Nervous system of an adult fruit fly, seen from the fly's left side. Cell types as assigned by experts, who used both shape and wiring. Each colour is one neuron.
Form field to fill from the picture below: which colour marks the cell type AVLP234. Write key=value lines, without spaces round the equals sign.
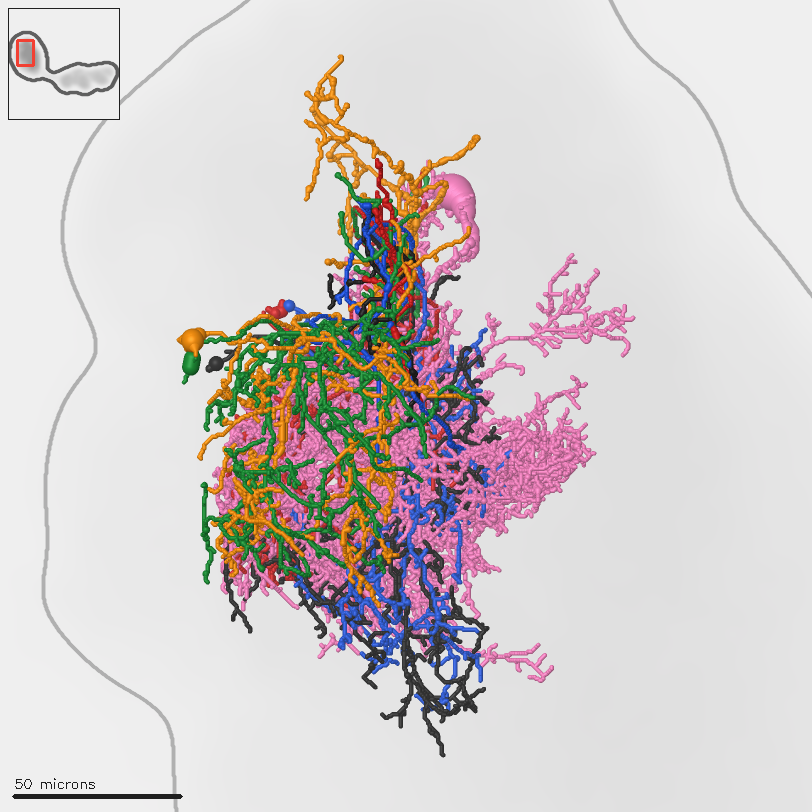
colour=blue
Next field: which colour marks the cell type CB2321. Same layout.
colour=green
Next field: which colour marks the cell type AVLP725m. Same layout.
colour=orange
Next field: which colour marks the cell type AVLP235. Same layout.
colour=black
